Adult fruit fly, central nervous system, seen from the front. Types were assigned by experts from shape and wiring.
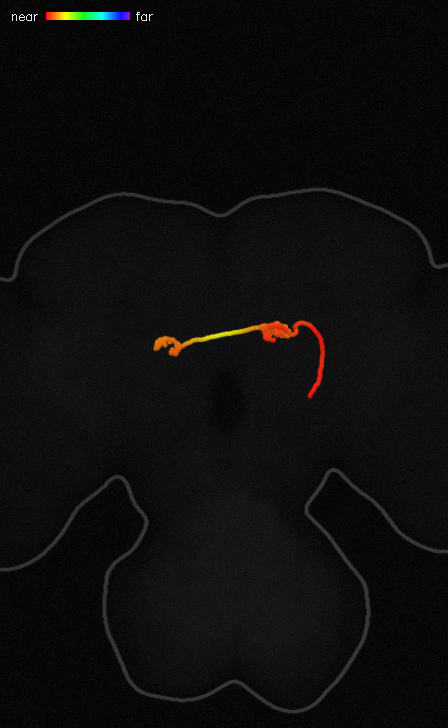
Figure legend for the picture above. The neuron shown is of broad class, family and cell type: sensory neuron entering the brain; class olfactory; ORN_D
